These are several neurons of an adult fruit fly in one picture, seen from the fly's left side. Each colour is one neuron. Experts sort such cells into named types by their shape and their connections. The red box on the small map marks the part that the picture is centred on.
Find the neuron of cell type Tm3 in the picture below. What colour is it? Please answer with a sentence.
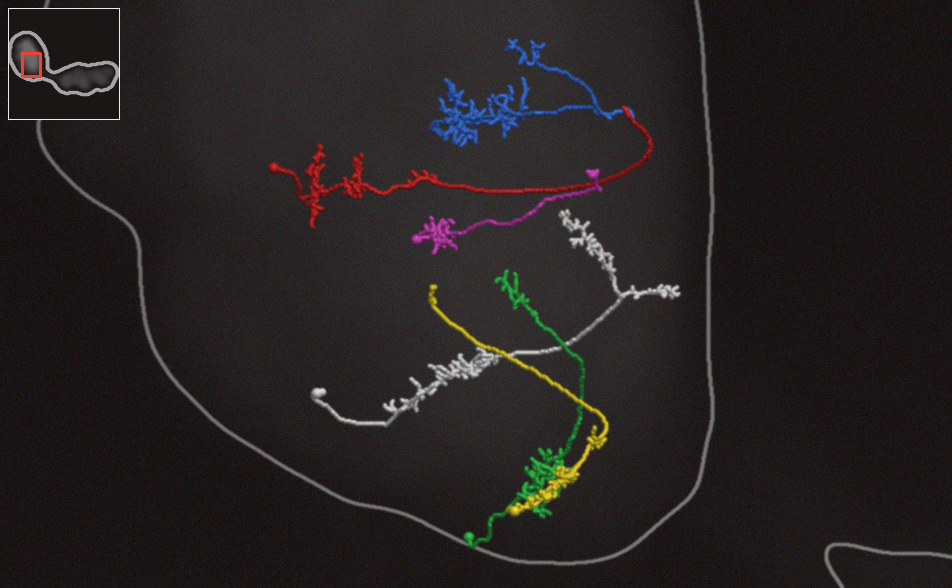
The colour is red.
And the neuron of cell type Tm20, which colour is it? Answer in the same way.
The colour is yellow.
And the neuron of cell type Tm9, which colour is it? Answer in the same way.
The colour is magenta.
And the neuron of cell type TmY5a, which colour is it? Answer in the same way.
The colour is white.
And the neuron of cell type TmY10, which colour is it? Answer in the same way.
The colour is blue.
